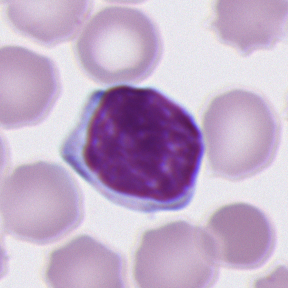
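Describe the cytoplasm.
A narrow rim, widest on the left side.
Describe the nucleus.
Roughly round, slightly flattened at the sides, without indentation, and placed off-centre toward the upper right.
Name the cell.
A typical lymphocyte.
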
